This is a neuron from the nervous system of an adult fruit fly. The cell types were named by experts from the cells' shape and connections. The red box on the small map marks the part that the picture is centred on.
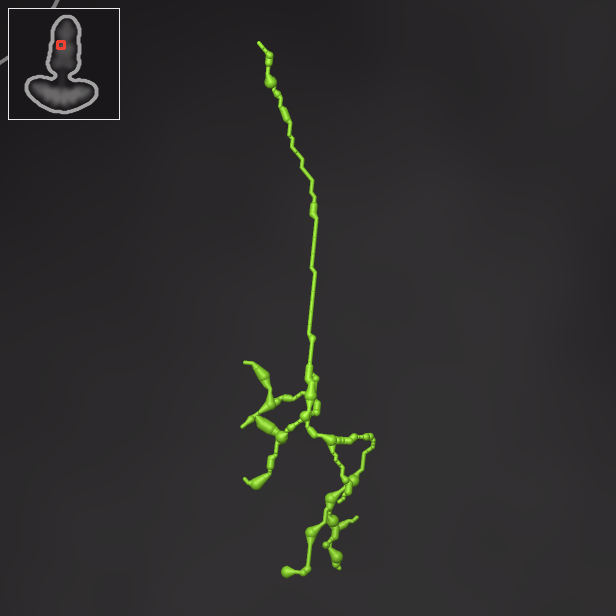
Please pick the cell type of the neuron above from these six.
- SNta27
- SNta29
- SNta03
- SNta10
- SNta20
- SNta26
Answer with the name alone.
SNta26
